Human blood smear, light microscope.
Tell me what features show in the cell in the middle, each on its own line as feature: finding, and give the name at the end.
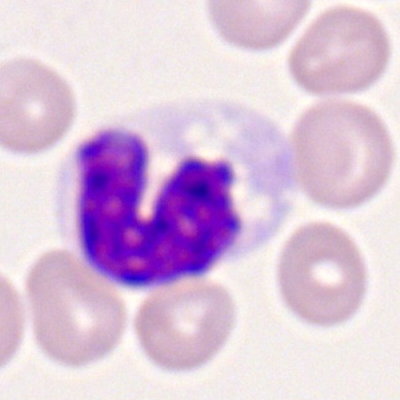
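Nuclear outline: one curved band bent into a U, deep cleft opening upward
Nucleoli: none visible
Cytoplasm: plentiful, mostly upper right of nucleus
Colour: pale lilac
Identity: monocyte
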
